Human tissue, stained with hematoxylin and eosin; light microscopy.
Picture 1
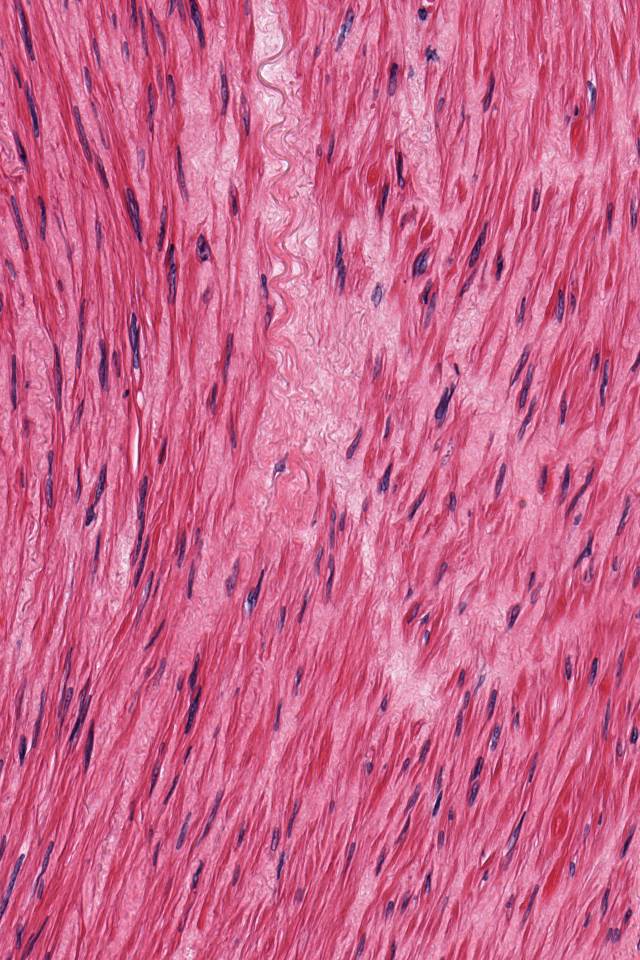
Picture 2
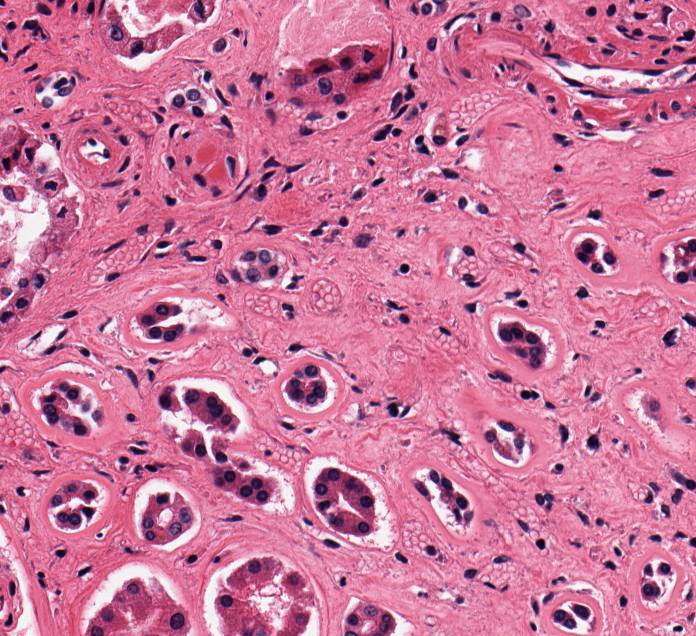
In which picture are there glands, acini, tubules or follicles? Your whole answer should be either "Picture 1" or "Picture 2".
Picture 2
